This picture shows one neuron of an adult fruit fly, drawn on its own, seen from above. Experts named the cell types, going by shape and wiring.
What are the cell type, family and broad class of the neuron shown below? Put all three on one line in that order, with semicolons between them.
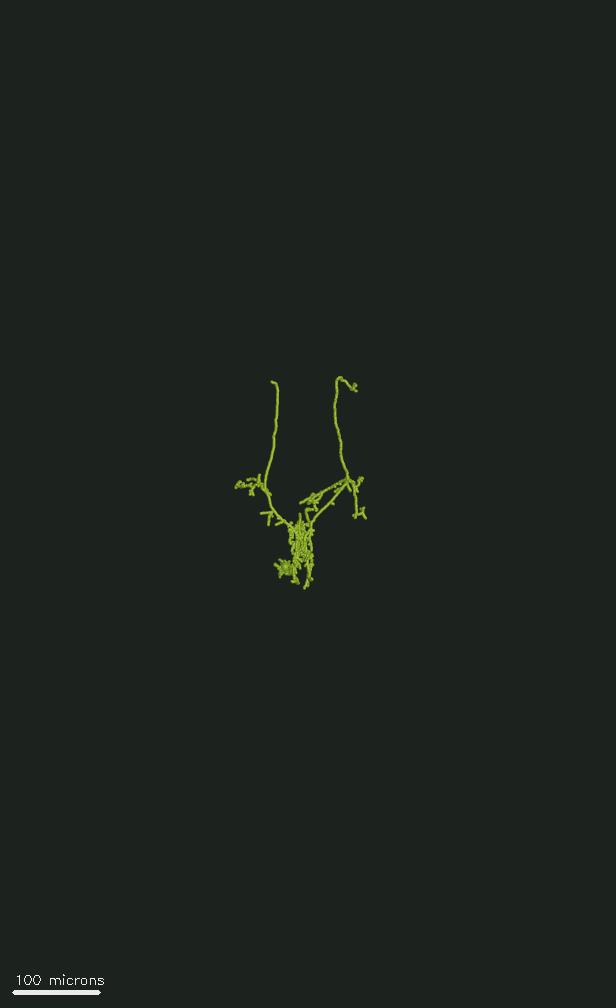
EA00B022; hemilineage 00B; efferent neuron of the nerve cord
